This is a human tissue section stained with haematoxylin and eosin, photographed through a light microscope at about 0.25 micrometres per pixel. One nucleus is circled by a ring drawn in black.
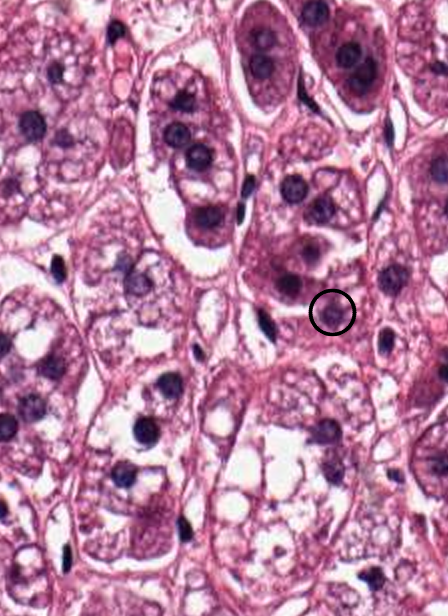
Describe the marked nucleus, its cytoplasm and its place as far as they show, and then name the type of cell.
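The nucleus stains a medium purple, somewhat paler than the darkest nuclei nearby, and looks fairly even throughout. The cell lies within a nest of similar pink-staining cells, and the nest is enclosed by thin pink strands bordering narrow clear spaces. It is an adrenal cortical cell.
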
